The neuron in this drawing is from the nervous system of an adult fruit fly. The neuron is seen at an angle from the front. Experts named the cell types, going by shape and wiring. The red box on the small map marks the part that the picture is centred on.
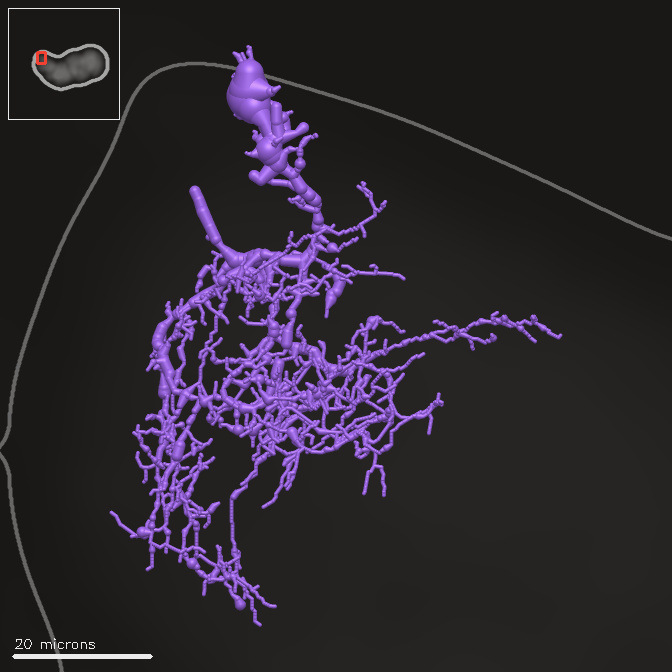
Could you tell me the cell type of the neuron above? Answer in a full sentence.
The cell type is MNad49.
